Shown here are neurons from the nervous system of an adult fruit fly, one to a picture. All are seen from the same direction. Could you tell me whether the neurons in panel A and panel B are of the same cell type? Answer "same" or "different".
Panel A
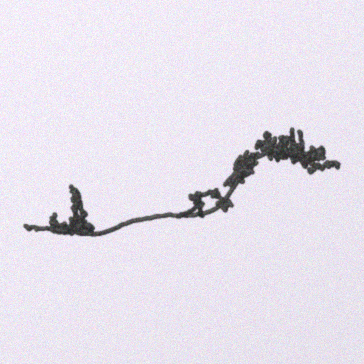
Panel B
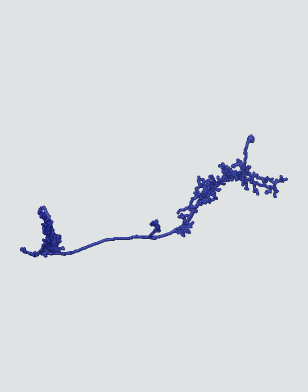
same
